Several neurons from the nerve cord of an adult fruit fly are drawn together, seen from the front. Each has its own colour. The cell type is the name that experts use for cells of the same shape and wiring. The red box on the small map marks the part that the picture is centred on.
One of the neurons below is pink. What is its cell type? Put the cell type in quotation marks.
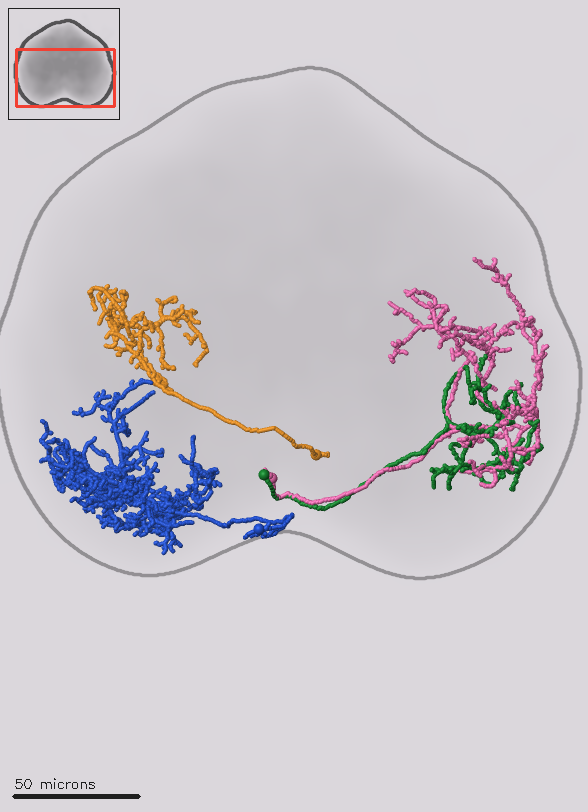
"IN13B081"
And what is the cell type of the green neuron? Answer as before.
"IN13B075"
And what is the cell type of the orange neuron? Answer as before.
"IN13B074"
